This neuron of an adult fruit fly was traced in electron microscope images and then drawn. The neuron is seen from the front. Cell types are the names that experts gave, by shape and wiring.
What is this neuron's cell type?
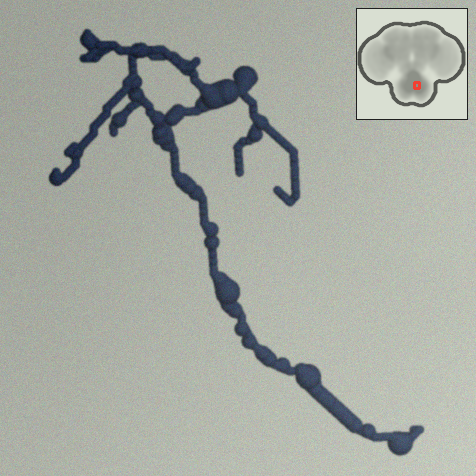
SNta45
